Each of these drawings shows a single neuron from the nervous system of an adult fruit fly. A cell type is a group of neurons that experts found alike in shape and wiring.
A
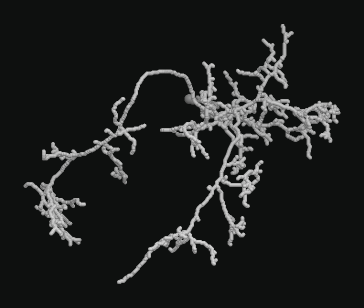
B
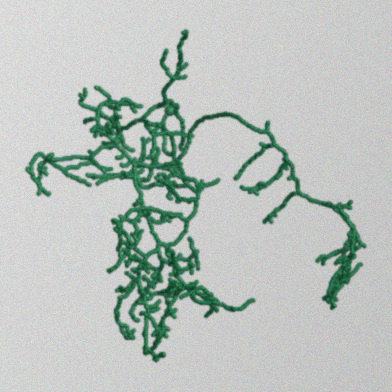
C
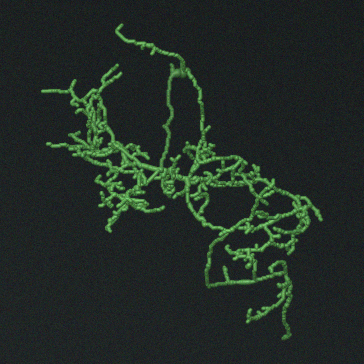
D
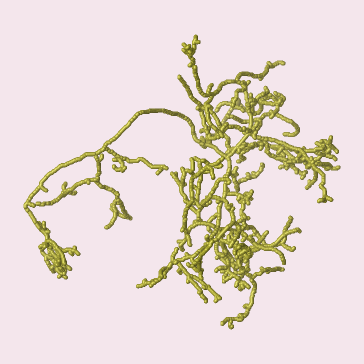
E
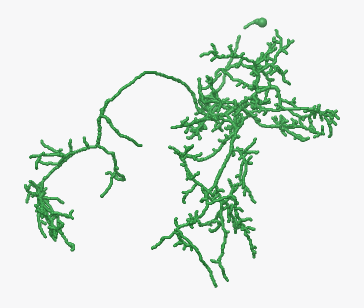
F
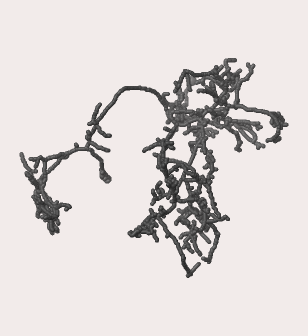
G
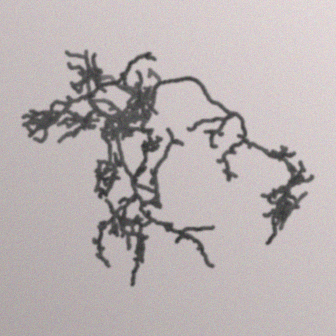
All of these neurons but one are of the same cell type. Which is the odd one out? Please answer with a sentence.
Picture C shows a neuron of another cell type.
